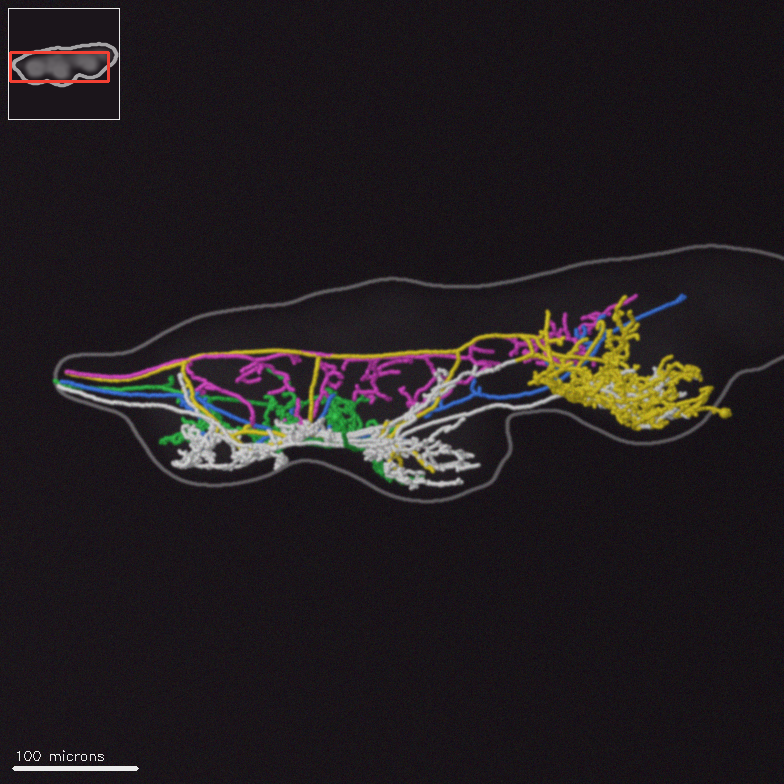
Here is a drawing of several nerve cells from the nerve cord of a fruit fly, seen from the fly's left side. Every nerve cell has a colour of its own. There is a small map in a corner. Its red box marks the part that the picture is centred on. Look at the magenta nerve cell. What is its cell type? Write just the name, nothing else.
DNp38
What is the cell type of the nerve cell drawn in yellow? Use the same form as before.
AN05B098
